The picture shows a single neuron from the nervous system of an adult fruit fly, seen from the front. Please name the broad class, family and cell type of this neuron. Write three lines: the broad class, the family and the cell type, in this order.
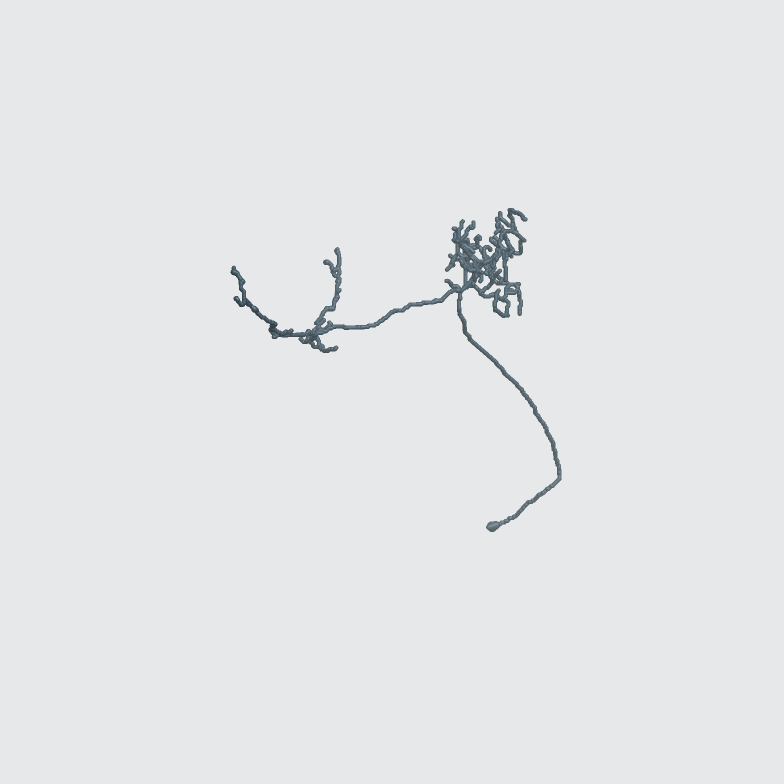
nerve-cord intrinsic neuron
hemilineage 07B
IN07B075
